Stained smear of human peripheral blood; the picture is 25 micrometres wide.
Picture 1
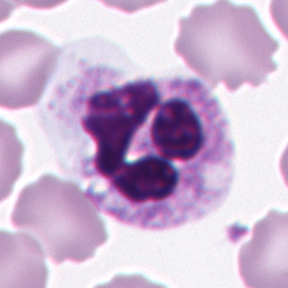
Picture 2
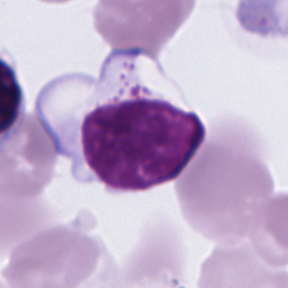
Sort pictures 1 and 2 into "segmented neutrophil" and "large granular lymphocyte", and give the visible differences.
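Picture 1 shows a segmented neutrophil, and picture 2 shows a large granular lymphocyte. The segmented neutrophil has a nucleus divided into three separate lobes, with deep purple, densely condensed chromatin and no nucleoli in any lobe.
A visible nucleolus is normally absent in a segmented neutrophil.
The chromatin of the large granular lymphocyte is also dense and dark purple, but it shows a few paler patches.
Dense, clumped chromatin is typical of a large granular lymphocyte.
The nuclei differ in size: about 10 micrometres across in the neutrophil, and about 11 by 8 micrometres in the lymphocyte. The neutrophil's cytoplasm is abundant and pale pinkish, with its granules sparser on the left side.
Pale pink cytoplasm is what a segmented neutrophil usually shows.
The lymphocyte's cytoplasm, by contrast, is very pale, almost colourless, apart from a faint bluish rim. Finally, the neutrophil's outline is roughly round with a smooth edge, whereas the lymphocyte's is irregular, with a pale translucent bulge extending to the left and its top touching a red cell lying above.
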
